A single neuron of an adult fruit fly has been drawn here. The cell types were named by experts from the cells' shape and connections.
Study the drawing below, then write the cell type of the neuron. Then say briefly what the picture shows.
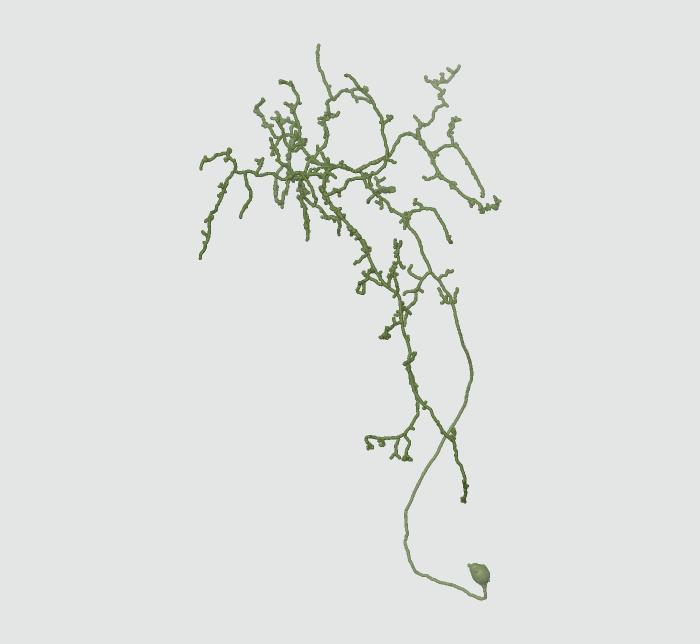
The cell type is IN03B058. This is a nerve-cord intrinsic neuron. Dozens of branch ends can be seen. In this view it is taller than it is wide.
